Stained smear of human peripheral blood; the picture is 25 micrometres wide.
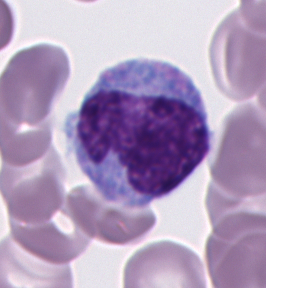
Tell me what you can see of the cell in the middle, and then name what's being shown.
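Roughly round cell, with a small ragged bulge of cytoplasm on its left edge. Fine, dust-like pinkish-purple granules in the cytoplasm. No distinct nucleoli visible in the nucleus. Monocyte.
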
